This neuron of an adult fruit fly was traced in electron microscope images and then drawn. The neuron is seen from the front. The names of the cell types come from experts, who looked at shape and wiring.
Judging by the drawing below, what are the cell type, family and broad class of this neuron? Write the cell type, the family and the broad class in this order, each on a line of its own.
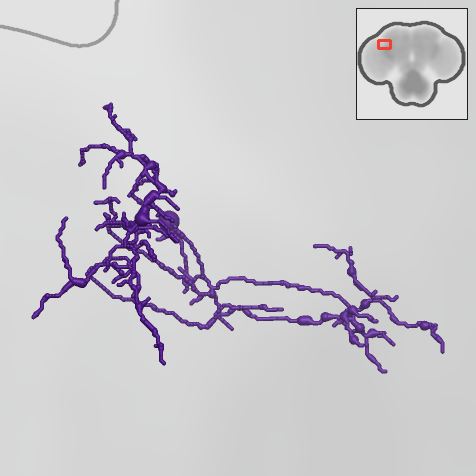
Y14
Y
optic-lobe intrinsic neuron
